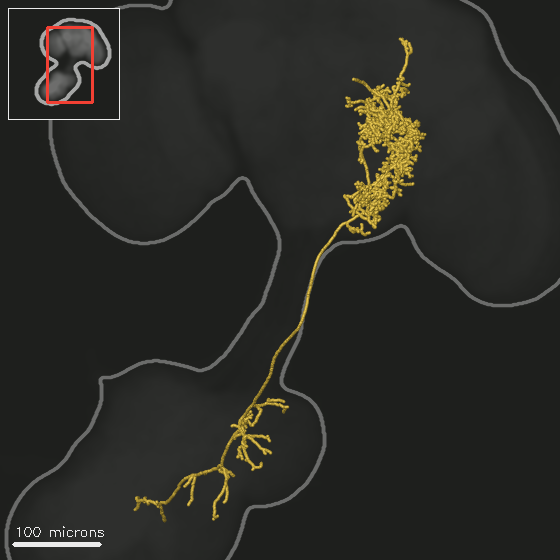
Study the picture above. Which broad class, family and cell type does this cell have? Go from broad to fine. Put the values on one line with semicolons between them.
descending neuron; DNpe; DNpe002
